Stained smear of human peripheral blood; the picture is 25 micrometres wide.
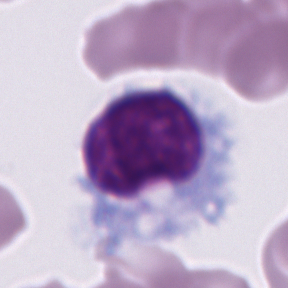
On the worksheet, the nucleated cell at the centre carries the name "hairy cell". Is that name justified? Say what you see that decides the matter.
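What I'd lean on first is that the pale greyish blue cytoplasm shows no granules at all.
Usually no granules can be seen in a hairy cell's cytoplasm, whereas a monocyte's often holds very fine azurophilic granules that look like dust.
So yes, hairy cell fits, and monocyte fares worse on that point. The nucleus is oval, about 11 by 9 micrometres, with a shallow indentation on its lower edge, and no nucleoli are visible. Projections and cytoplasm reach furthest on the lower and right sides, and red cells lie close above and below without overlapping the cell.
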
